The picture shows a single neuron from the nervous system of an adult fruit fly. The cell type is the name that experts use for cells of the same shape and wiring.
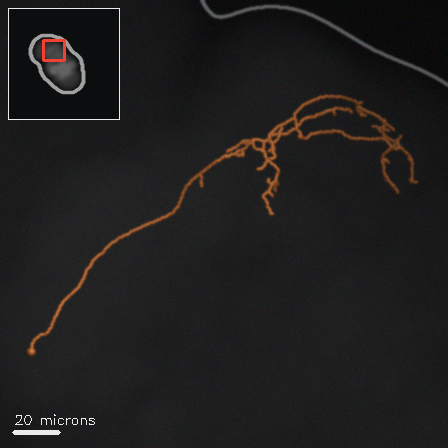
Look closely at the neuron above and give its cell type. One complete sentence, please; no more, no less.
The cell type that fits this neuron is CB2685.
